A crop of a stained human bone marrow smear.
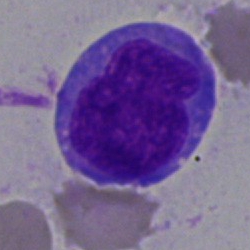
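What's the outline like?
Smooth and oval, with no projections standing out from the surface.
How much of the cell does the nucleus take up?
Most of it.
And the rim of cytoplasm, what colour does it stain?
Deep blue.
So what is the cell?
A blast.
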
